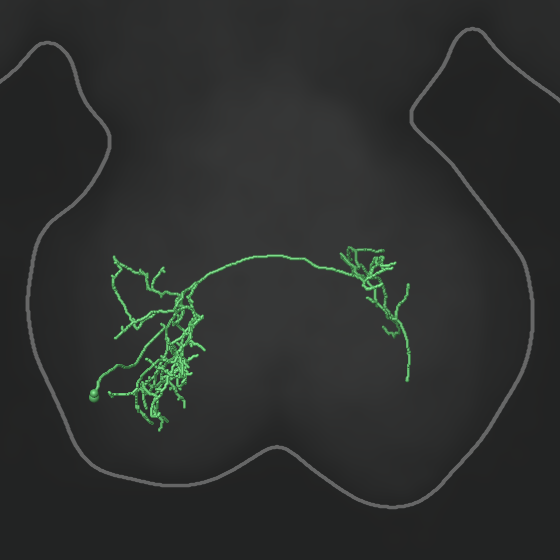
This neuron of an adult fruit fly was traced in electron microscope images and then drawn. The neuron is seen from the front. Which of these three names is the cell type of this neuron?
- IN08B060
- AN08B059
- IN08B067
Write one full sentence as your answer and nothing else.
The cell type given to this neuron is IN08B060.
